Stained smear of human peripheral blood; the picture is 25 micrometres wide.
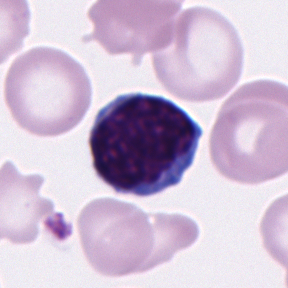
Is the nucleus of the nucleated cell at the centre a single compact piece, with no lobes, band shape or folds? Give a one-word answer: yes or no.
Yes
